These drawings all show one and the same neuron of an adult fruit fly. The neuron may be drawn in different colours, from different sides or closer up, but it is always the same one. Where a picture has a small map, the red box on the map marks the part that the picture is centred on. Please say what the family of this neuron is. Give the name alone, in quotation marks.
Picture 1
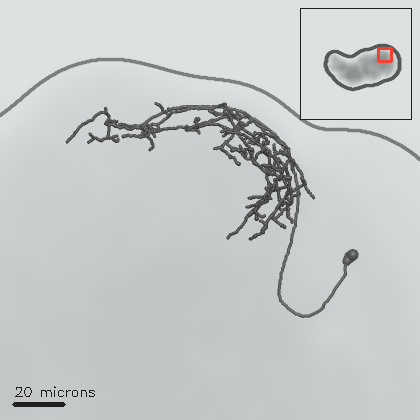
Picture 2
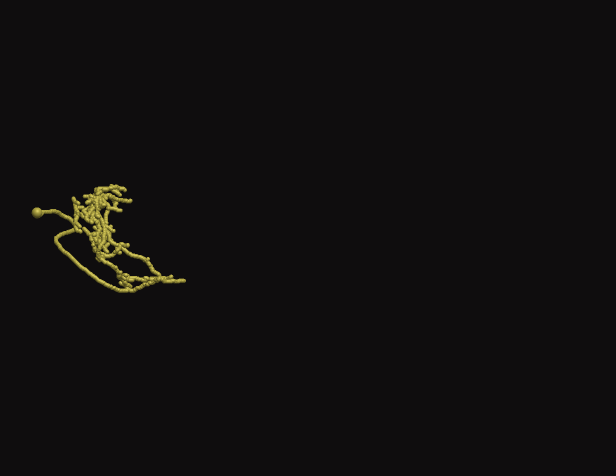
"hemilineage SLPav2"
